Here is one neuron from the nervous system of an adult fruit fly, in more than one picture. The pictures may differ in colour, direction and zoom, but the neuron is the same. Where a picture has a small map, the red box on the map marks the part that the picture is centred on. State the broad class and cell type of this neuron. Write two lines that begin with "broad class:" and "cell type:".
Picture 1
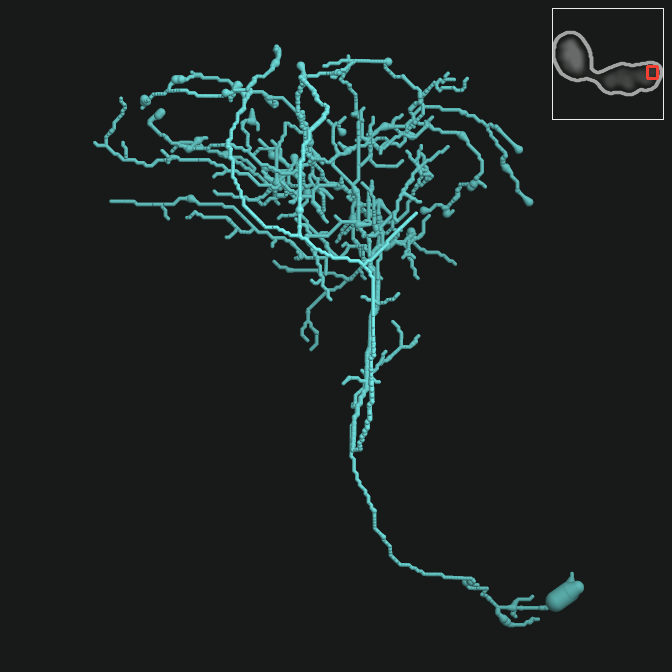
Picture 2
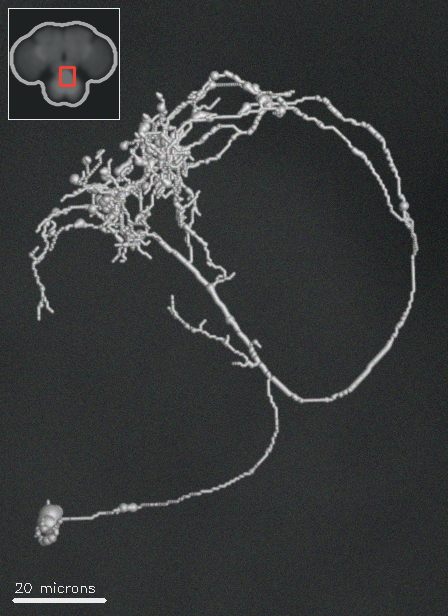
broad class: nerve-cord intrinsic neuron
cell type: INXXX377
